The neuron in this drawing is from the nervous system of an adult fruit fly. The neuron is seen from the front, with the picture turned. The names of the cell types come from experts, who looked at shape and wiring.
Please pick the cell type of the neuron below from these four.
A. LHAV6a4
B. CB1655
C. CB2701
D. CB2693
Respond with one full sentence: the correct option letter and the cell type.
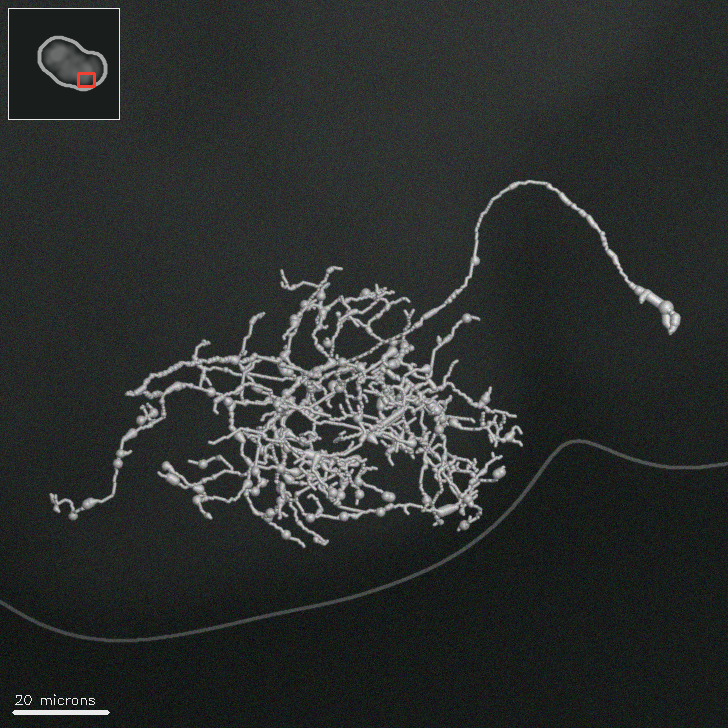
Option B is CB1655, the cell type of the neuron.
